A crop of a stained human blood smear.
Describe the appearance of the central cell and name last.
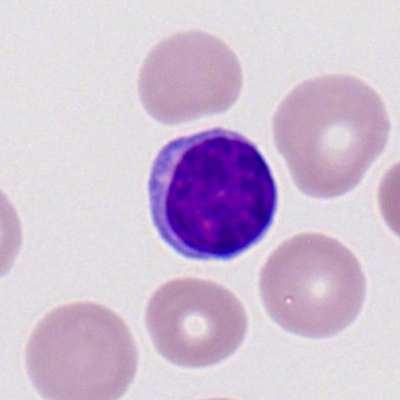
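The outline is round and smooth. Inside, the chromatin looks dense, dark purple and coarsely clumped. Around it the cytoplasm is only a thin rim, and I notice it is widest on the left side. That rim is pale blue. This central cell is a lymphocyte.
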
